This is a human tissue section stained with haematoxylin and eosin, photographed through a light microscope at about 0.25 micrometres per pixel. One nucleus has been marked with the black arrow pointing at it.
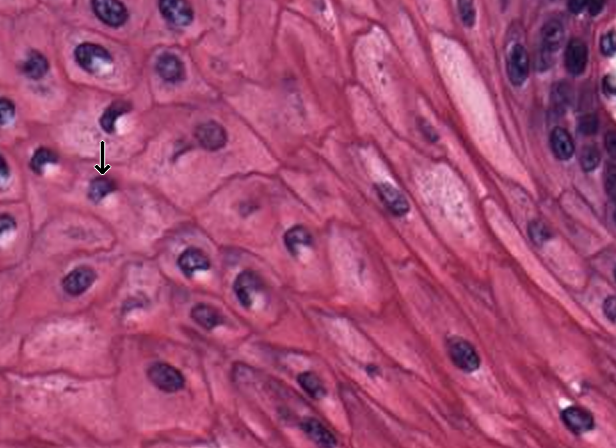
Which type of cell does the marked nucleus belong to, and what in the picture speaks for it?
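The marked cell is a squamous epithelial cell. The cytoplasm is abundant, pink, and finely speckled. The cell sits within a sheet of closely fitted, many-sided cells, separated from them by thin pink borders.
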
